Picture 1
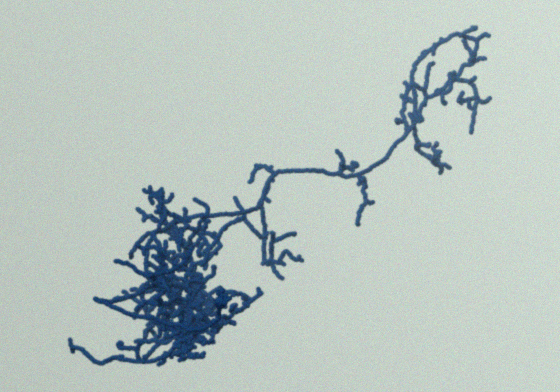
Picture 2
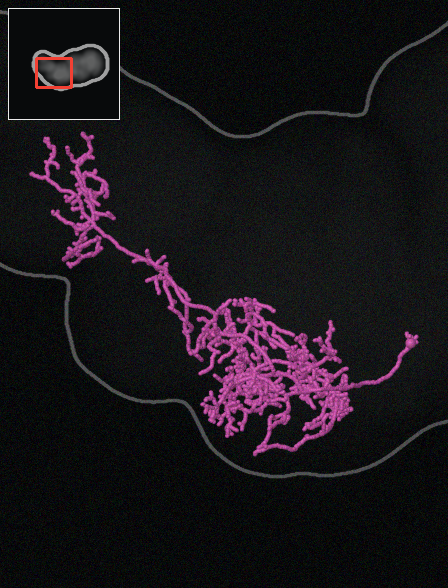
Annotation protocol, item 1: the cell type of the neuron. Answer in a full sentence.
The cell type is IN01A011.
